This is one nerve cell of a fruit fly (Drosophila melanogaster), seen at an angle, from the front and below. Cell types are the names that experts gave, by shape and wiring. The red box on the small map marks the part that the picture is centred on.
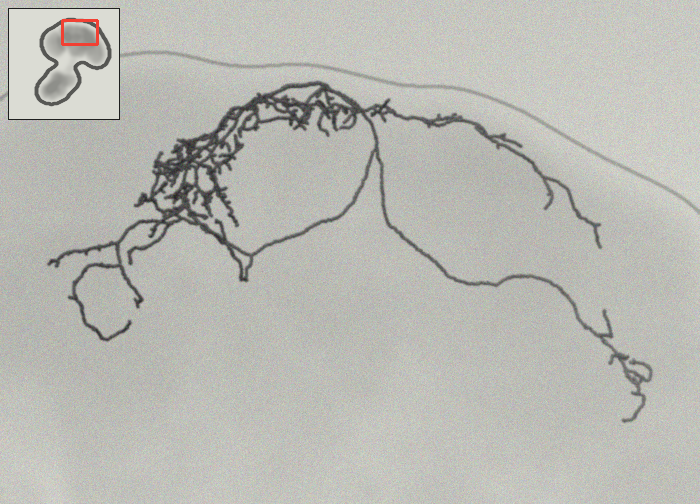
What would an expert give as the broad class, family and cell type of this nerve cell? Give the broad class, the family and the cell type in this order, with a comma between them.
central-brain intrinsic neuron, hemilineage SMPad1, SIP122m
